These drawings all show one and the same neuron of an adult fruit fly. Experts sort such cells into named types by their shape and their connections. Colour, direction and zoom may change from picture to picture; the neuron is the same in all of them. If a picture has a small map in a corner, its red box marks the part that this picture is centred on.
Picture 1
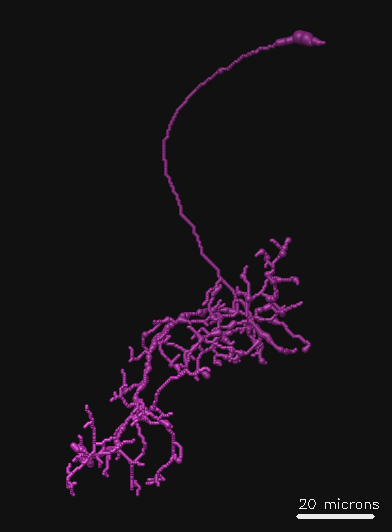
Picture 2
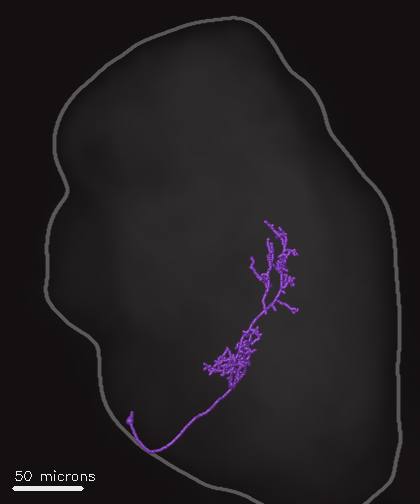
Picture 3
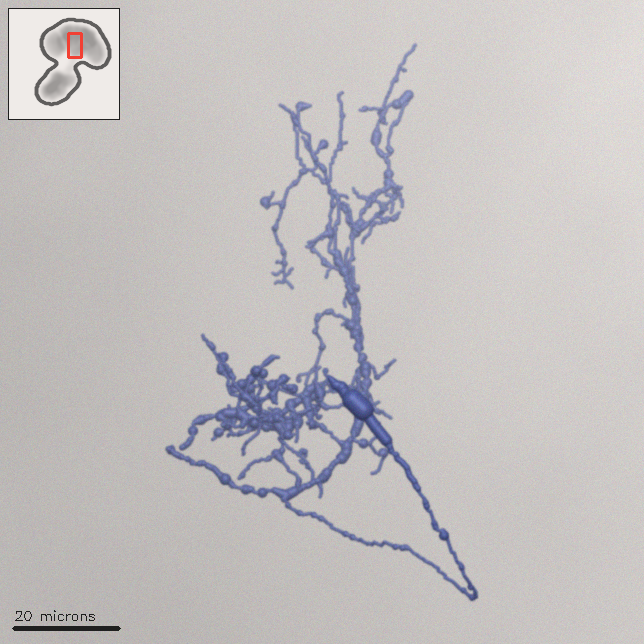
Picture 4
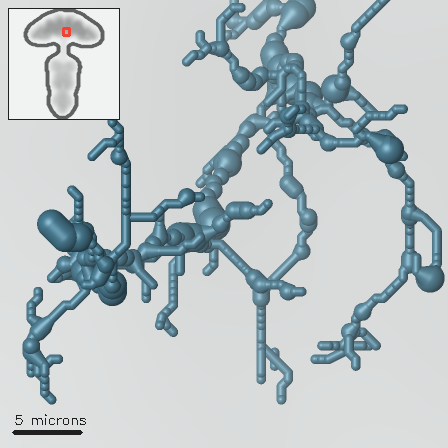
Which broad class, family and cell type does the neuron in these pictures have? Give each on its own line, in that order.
central-brain intrinsic neuron
hemilineage MD3
AMMC025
